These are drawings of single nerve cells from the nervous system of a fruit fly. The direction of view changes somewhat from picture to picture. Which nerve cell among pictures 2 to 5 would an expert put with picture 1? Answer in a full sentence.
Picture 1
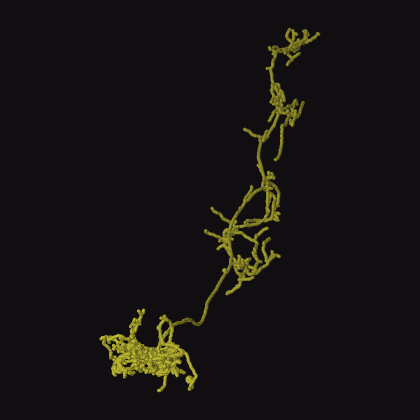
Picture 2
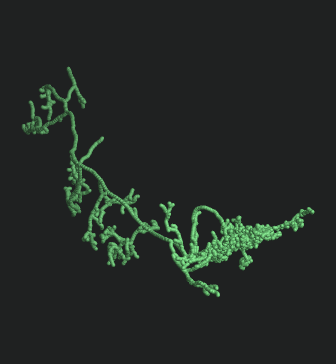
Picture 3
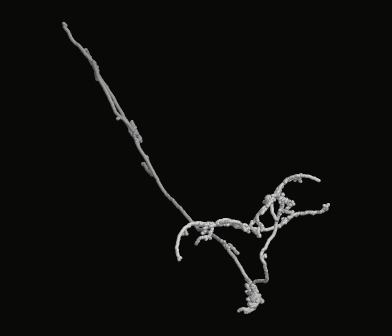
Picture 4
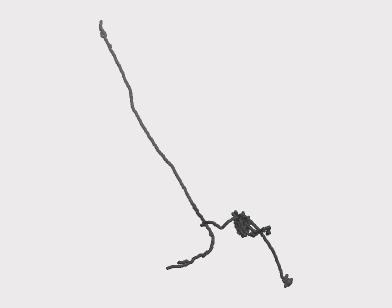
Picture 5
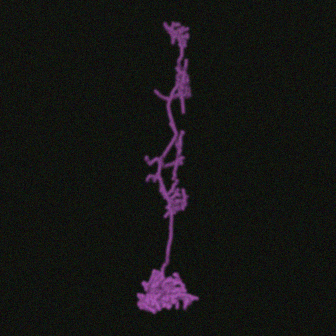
Picture 5 is of the same cell type.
